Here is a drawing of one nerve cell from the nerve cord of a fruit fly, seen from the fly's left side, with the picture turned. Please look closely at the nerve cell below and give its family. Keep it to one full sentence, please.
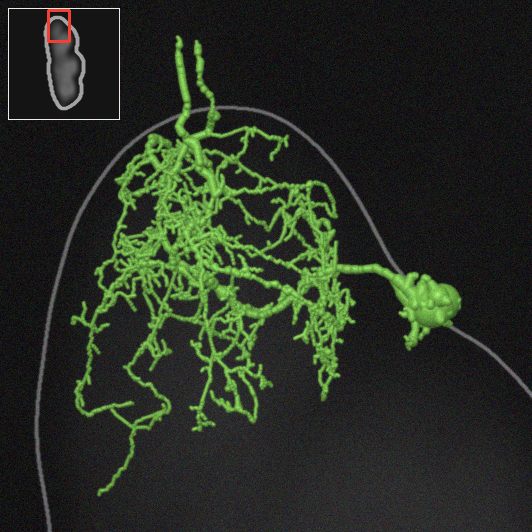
Family MNad is assigned to this nerve cell.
